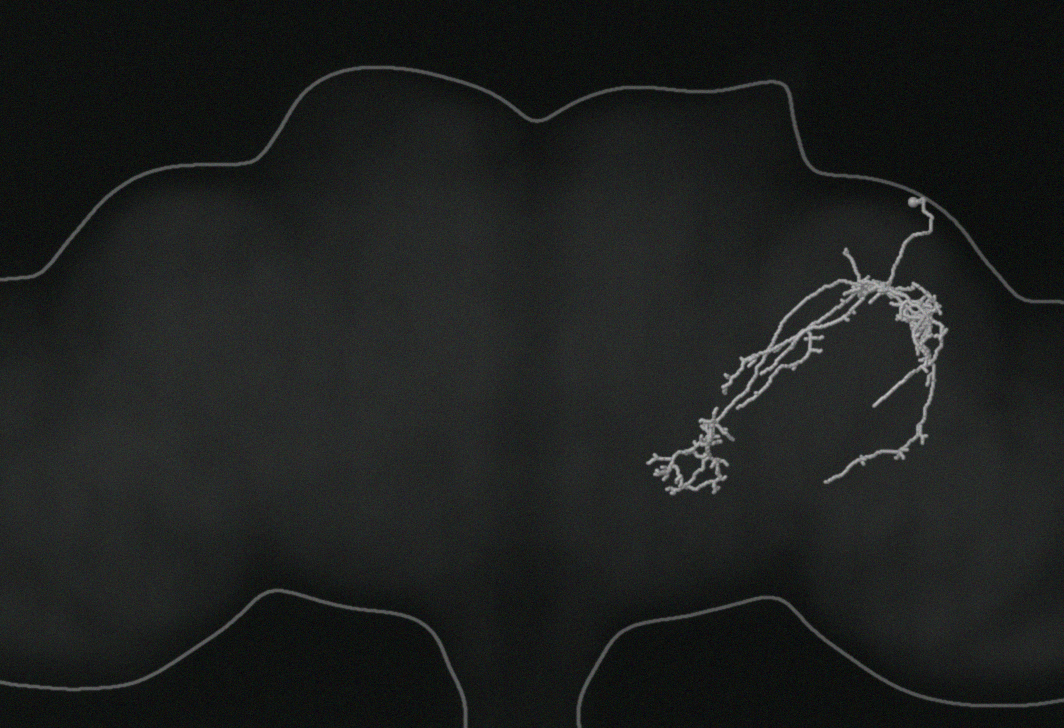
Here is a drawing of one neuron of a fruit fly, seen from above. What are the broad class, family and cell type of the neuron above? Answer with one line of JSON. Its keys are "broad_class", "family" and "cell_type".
{"broad_class": "central-brain intrinsic neuron", "family": "hemilineage SLPa&l1_anterior", "cell_type": "CB3932"}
